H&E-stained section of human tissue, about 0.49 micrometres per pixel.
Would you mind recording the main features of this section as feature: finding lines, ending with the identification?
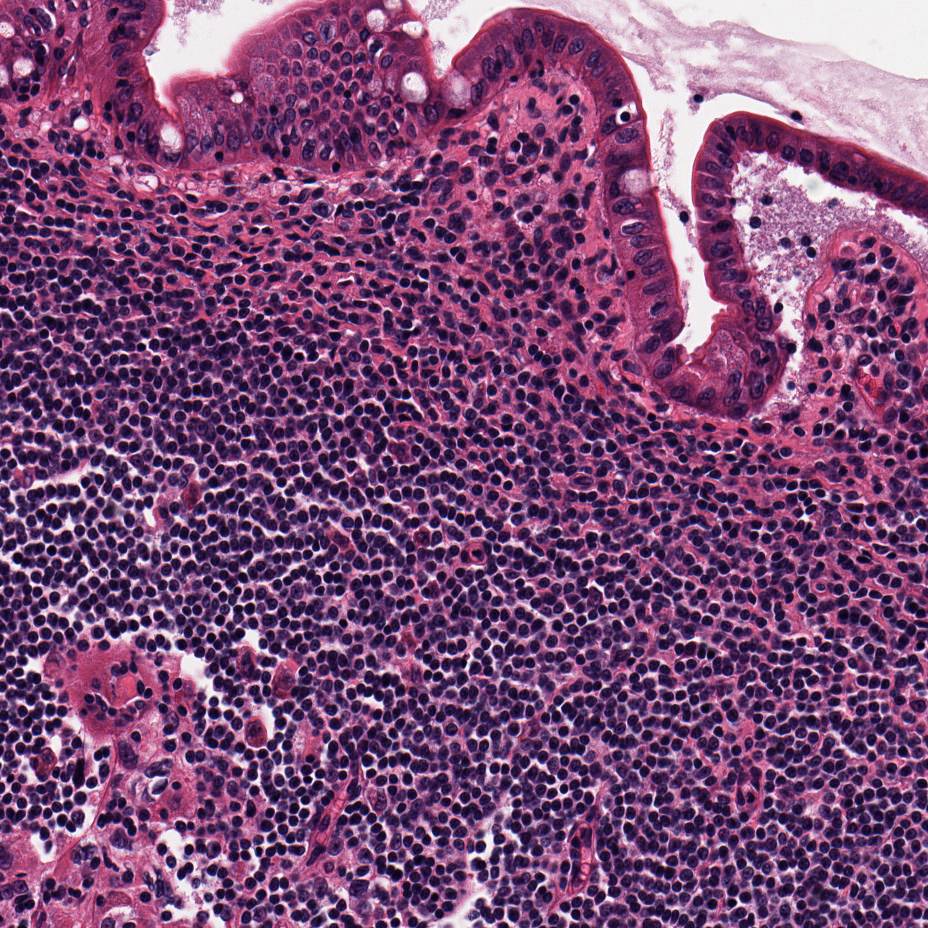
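Surface: folded, deep narrow infolding at upper right
Goblet cells: pale rounded mucin vacuoles, scattered, most numerous upper left
Lymphocytes: dense sheet filling most of field, beneath surface epithelium
Lymphoid nuclei: small, round, dark-staining; scant cytoplasm
Name: terminal ileum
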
